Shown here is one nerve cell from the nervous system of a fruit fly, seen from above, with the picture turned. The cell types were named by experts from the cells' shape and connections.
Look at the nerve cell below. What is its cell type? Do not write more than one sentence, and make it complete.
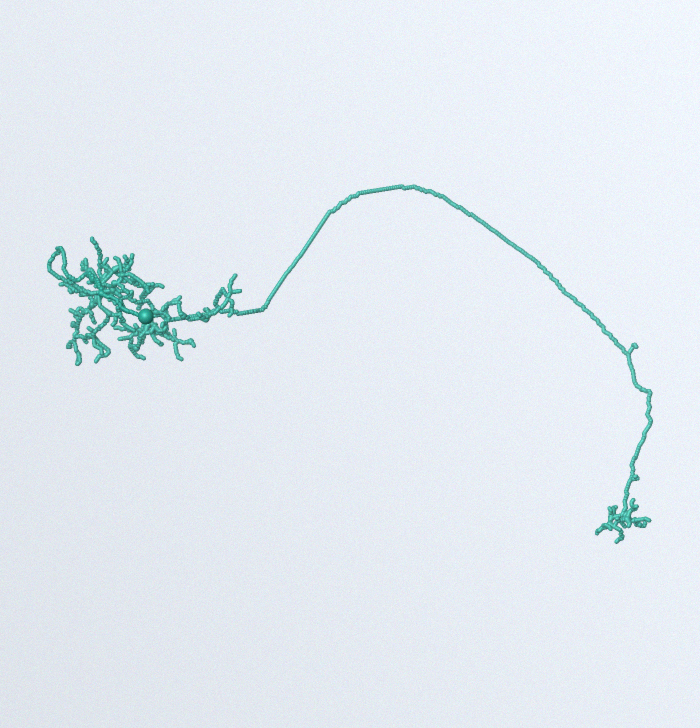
The cell type TmY10 is the type of this neuron.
